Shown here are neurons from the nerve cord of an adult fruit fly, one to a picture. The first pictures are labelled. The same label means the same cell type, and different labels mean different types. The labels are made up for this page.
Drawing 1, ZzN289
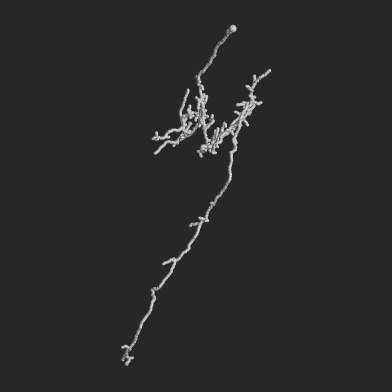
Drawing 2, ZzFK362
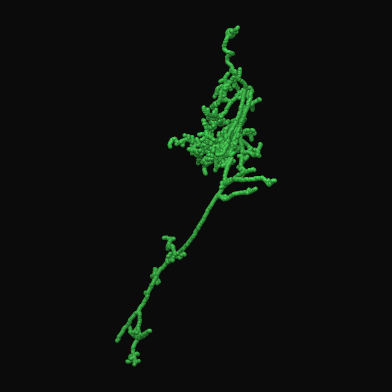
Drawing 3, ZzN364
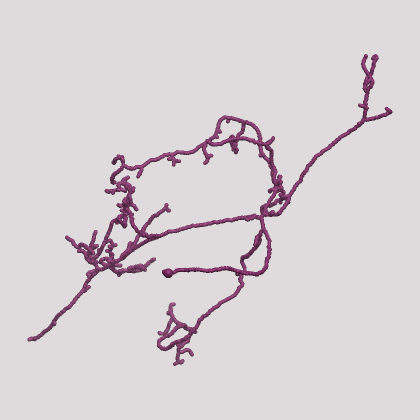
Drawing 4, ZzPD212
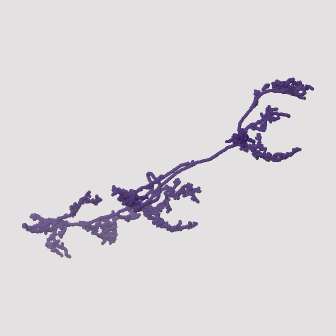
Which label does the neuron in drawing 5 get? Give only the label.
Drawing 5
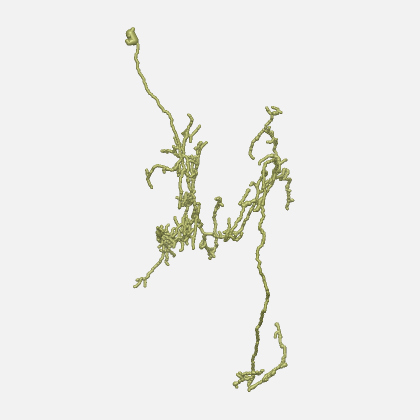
ZzN289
